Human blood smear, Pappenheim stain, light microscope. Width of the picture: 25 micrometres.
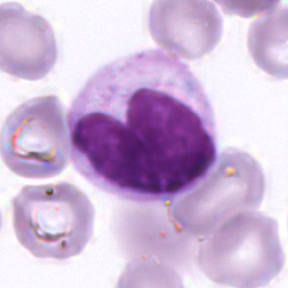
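Band neutrophil: the nucleated cell at the centre of a stained smear of human peripheral blood under the light microscope. Its outline is round and smooth, and it is about 1.75 times as wide as a red cell lying whole in the picture. The nucleus, about 13 by 9 micrometres, sits toward the bottom of the cell and takes up about 60% of its area. Its chromatin is dense, dark purple and faintly mottled. The cytoplasm is pale lilac-grey, with fine pinkish-purple granules scattered through it above the nucleus.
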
